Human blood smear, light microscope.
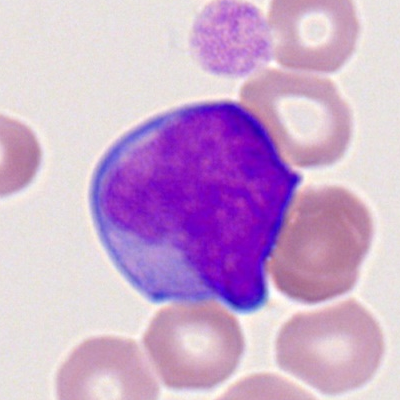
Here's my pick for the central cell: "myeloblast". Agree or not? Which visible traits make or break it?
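Myeloblast holds up here. Look first at the pale blue cytoplasm: no granules can be made out in it, and that tells against monocyte.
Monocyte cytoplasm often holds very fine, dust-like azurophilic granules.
There are no vacuoles either, and the right edge of the cell is indented where neighbouring red cells press against it.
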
